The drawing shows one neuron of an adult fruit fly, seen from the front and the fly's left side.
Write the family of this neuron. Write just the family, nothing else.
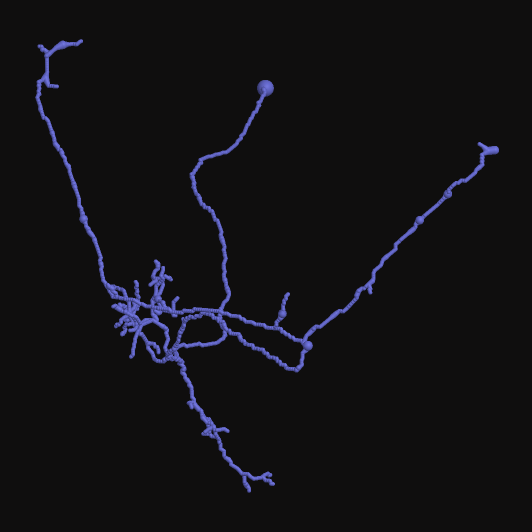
class CX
